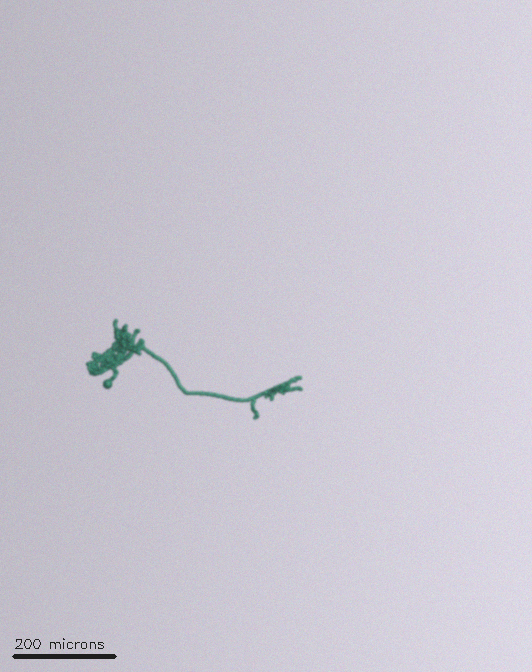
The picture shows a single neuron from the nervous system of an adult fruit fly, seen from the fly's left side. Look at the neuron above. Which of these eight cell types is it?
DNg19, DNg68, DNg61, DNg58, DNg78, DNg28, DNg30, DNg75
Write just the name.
DNg58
